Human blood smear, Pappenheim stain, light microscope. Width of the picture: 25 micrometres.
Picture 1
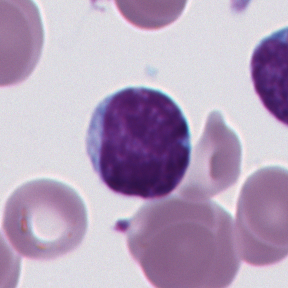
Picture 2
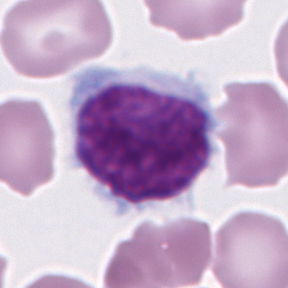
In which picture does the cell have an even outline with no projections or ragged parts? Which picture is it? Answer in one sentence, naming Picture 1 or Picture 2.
In Picture 1, the edge of the cell is smooth, not rough.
